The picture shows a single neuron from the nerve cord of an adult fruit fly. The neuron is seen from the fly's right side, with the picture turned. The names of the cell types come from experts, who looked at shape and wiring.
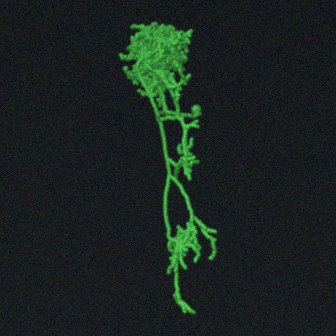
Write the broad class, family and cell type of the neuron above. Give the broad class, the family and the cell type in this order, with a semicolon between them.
nerve-cord intrinsic neuron; hemilineage 10B; IN10B001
